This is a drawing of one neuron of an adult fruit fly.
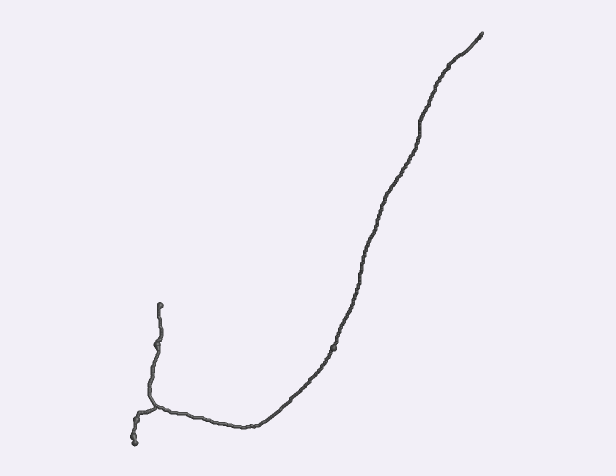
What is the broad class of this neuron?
optic-lobe intrinsic neuron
